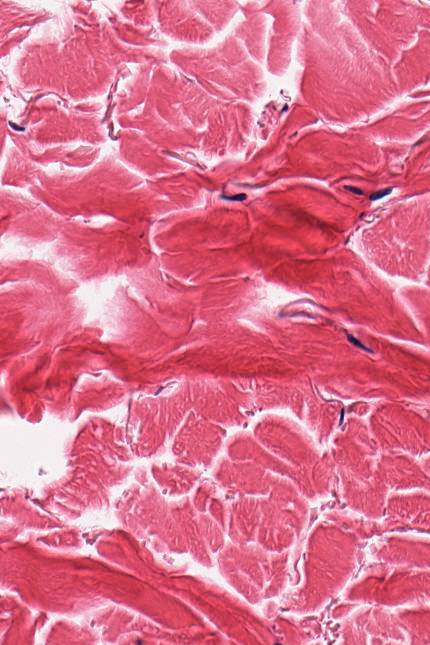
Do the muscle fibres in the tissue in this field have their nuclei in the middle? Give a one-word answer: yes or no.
No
